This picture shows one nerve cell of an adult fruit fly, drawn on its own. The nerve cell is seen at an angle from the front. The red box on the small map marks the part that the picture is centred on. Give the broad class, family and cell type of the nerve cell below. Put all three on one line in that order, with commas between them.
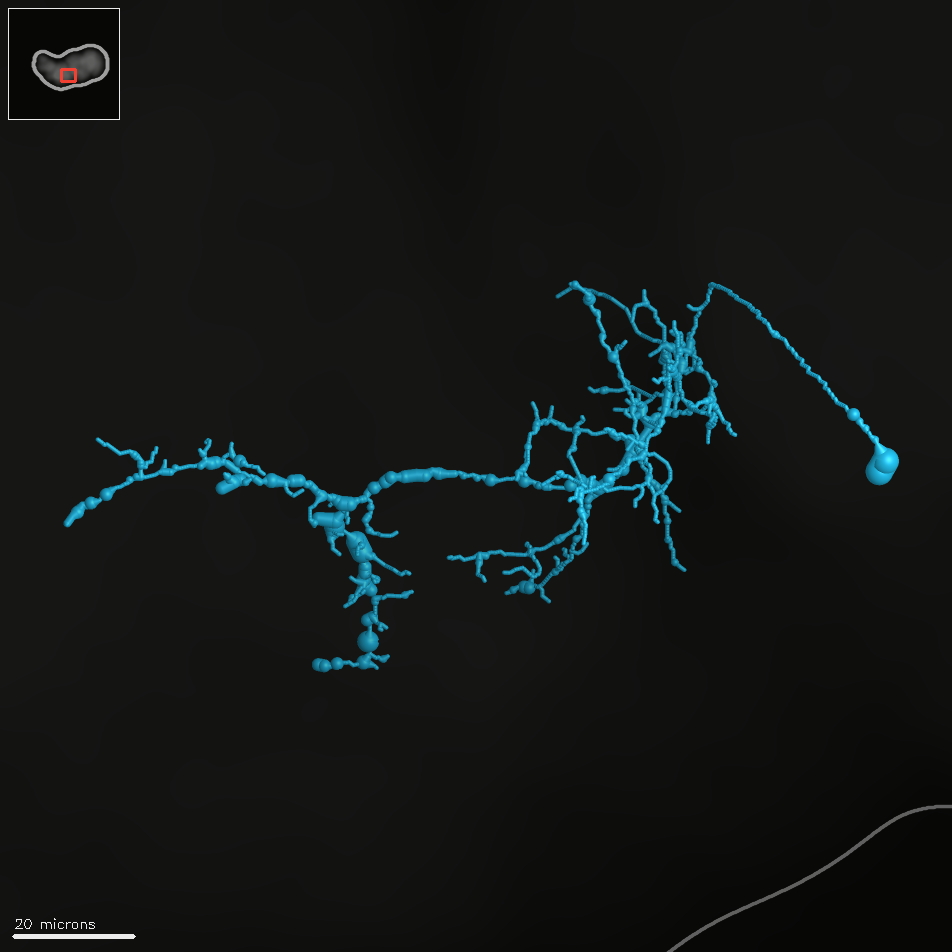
nerve-cord intrinsic neuron, hemilineage 19A, IN19A112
